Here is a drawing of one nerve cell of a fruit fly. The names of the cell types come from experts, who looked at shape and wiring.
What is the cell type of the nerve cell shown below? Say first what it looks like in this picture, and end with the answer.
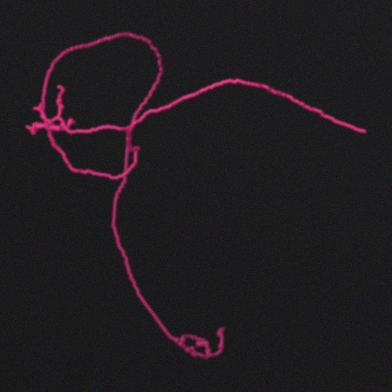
The drawing shows no cell body. There are a dozen or fewer branch ends. This is a sensory neuron entering the brain. Its cell type is ORN_VA7l.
